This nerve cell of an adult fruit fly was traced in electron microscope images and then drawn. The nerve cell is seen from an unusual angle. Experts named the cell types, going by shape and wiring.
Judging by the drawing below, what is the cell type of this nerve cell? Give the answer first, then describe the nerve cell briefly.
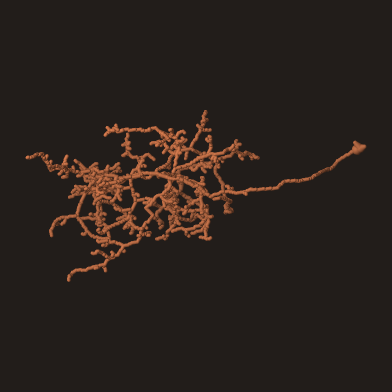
Its cell type is IN20A.22A024. It is a nerve-cord intrinsic neuron. Dozens of branch ends can be seen. As drawn here it is wider than it is tall.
